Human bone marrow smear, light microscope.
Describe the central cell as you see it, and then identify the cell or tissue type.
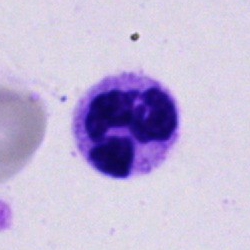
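The nucleus is divided into three separate lobes, one of which lies in the lower part of the cell beneath the other two. No nucleoli are visible in any of the lobes. The cytoplasm is pale pinkish-lilac. Answer: segmented neutrophil.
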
